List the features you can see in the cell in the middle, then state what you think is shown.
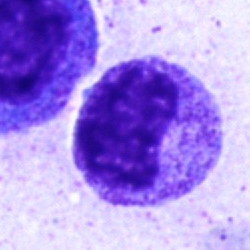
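Toward the left part of the cell lies a nucleus indented on its right side. Fine purple granules fill the cytoplasm. A paler area of cytoplasm occupies the nuclear indentation. This is a promyelocyte.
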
